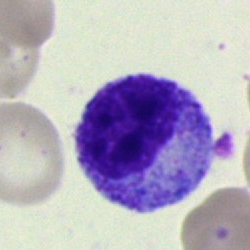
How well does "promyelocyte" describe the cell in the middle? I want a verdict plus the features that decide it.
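Round, smooth outline first; the nucleus sits upper left and takes more than half the cell. Its chromatin is dark purple and coarsely clumped. The cytoplasm is a pale lilac-blue crescent at lower right, without vacuoles.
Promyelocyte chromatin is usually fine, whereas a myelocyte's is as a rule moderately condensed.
Coarse clumping, then, counts against promyelocyte and leans toward myelocyte.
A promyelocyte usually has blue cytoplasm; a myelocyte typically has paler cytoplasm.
This pale crescent speaks for myelocyte too. So not a promyelocyte: this is a myelocyte.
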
